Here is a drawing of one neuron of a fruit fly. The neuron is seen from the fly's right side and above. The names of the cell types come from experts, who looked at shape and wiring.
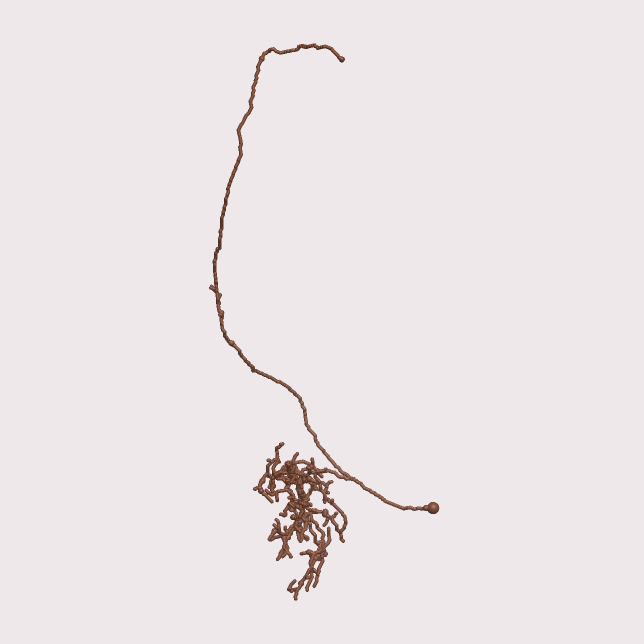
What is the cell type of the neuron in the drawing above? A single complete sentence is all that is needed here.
The neuron has LoVP6 as its cell type.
